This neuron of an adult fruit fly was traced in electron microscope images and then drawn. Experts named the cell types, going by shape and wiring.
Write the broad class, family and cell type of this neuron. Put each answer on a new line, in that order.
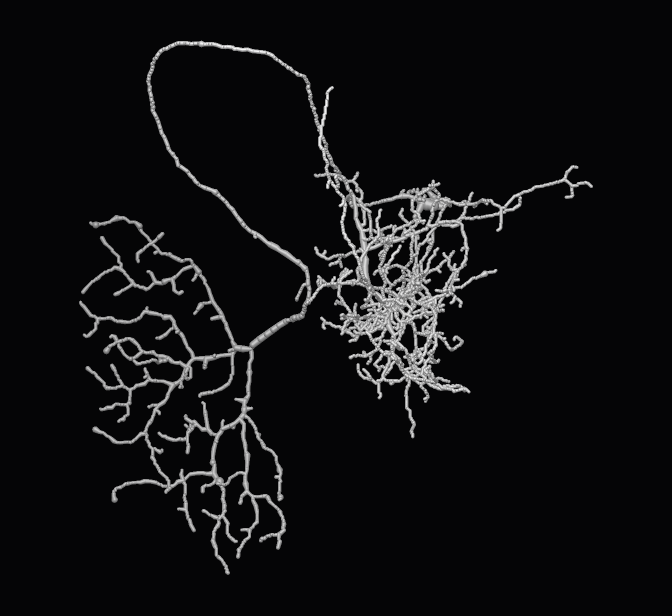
visual centrifugal neuron
hemilineage VLPp&l1_posterior
LPT53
